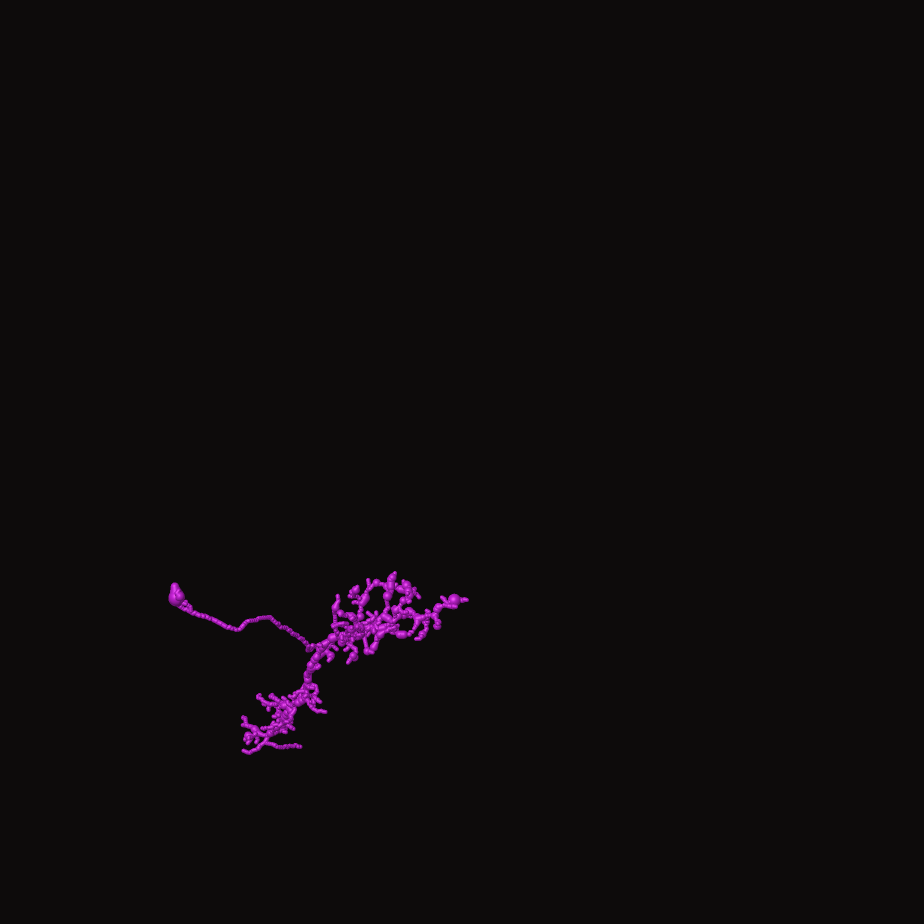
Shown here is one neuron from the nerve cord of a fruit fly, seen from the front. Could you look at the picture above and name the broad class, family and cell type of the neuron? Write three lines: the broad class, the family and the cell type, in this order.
nerve-cord intrinsic neuron
hemilineage 09A
IN09A039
